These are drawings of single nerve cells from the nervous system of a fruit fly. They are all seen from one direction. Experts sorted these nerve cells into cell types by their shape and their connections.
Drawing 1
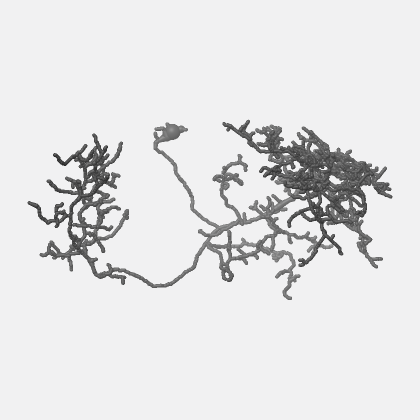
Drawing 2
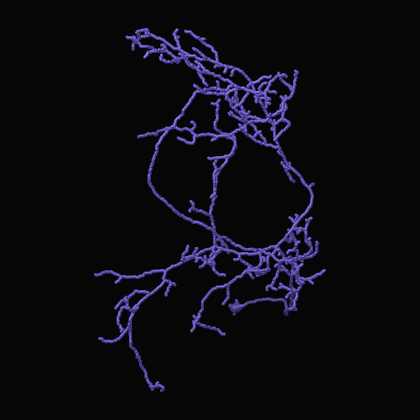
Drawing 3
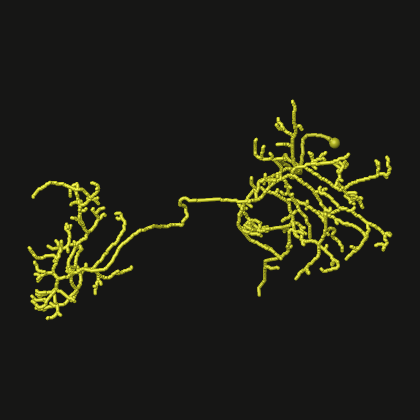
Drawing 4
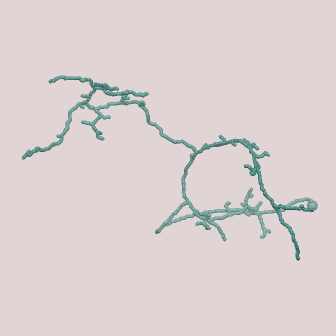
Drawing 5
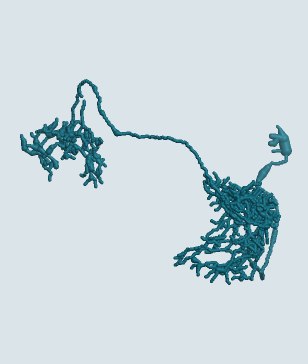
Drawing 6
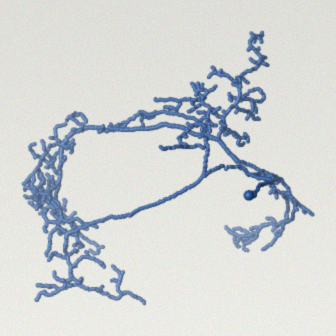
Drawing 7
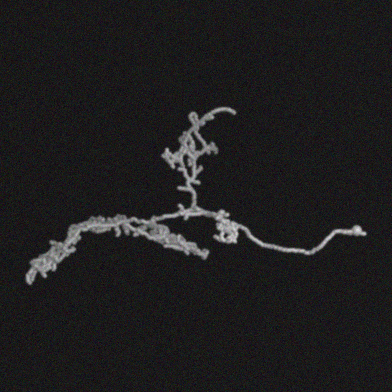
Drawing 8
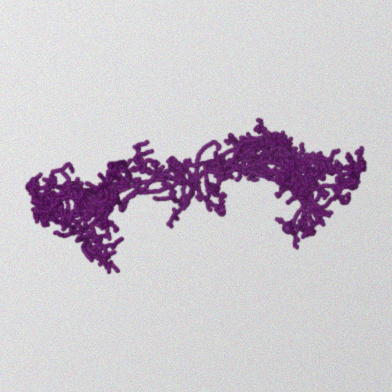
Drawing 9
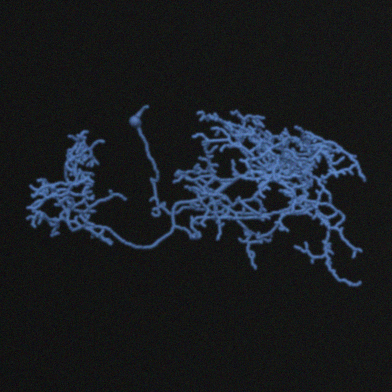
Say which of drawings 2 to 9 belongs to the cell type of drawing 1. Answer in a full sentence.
Drawing 9 shows a nerve cell of the same cell type.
